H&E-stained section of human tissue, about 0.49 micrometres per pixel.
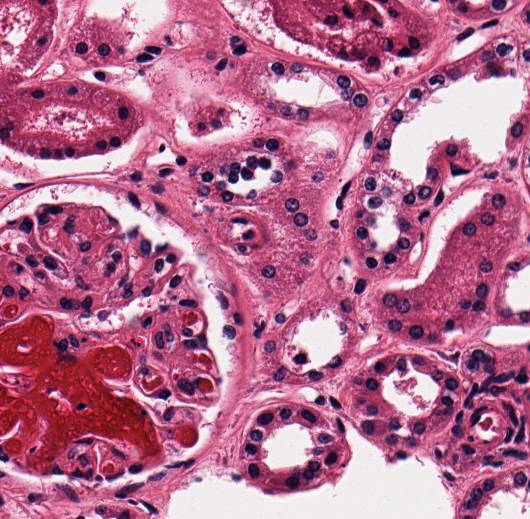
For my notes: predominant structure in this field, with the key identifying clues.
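The cortical labyrinth of the kidney fills this field. A rounded glomerulus sits at lower left; tubules fill the rest.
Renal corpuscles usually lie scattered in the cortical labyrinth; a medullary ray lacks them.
Along its upper and right edge, a narrow clear space separates the glomerulus from its thin outer capsule.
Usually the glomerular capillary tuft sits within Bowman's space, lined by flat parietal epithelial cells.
The lower capillary loops are distended, bright red with packed red blood cells. The tubules have a single layer of cuboidal epithelial cells with round nuclei.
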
